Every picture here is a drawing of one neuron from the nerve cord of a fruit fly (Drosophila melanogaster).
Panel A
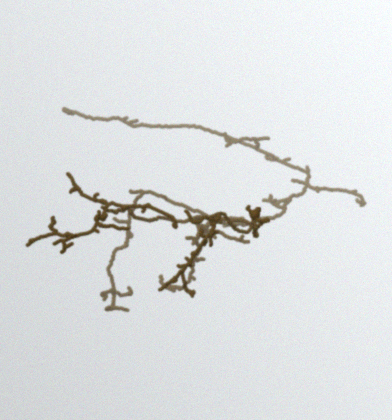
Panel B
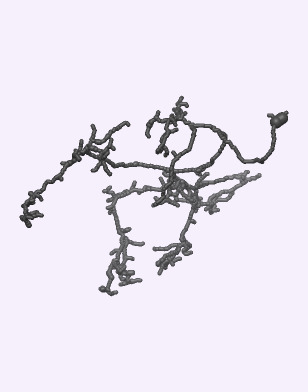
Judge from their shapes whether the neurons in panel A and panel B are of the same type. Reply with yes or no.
yes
